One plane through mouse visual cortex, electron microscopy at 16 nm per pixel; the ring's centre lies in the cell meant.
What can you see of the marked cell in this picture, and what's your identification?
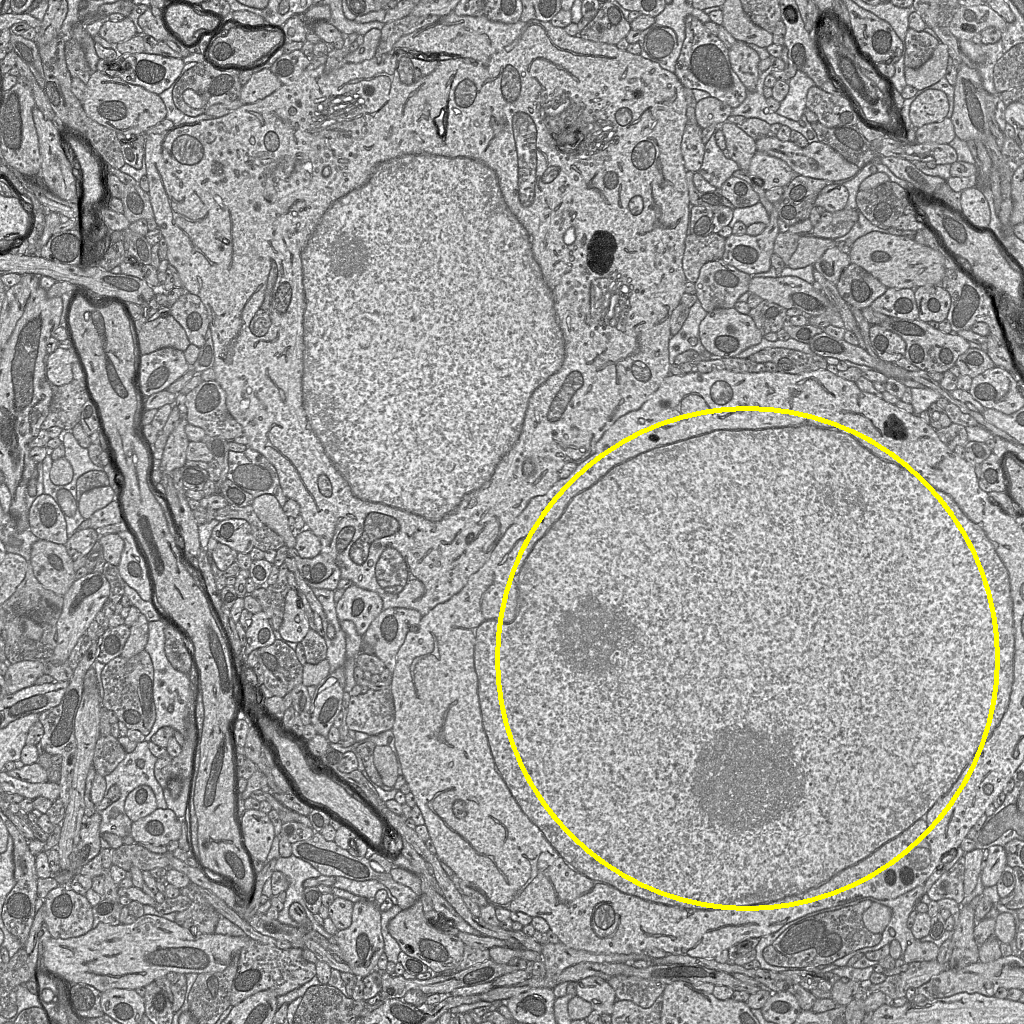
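You'll notice the nucleus is round and almost fills the ring. Its chromatin is fine and evenly spread, with no dark clumps along the envelope. The biggest of the rounded, darker-grey patches inside it sits in the lower half. Off to the upper left there's another cell body with its own pale nucleus. The marked cell is an excitatory neuron.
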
